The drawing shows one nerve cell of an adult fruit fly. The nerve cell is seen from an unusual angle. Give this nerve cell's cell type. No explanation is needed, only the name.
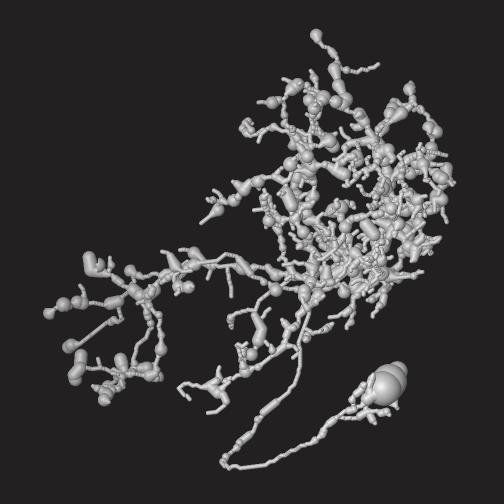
SAD021_a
